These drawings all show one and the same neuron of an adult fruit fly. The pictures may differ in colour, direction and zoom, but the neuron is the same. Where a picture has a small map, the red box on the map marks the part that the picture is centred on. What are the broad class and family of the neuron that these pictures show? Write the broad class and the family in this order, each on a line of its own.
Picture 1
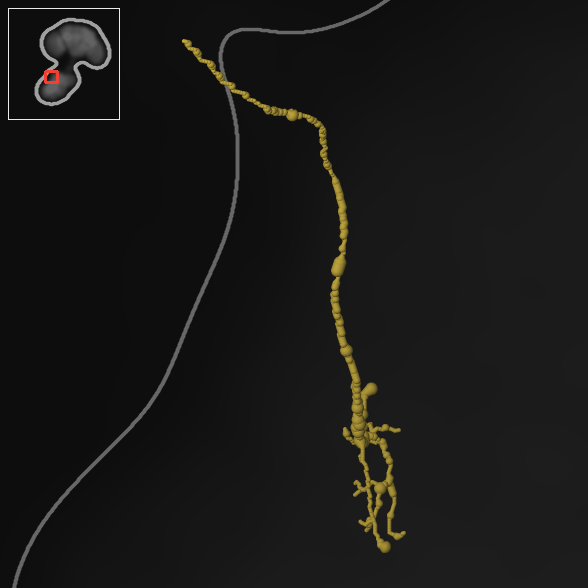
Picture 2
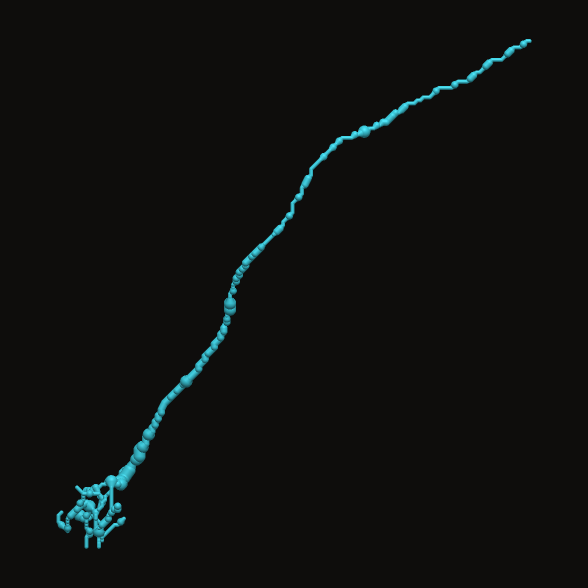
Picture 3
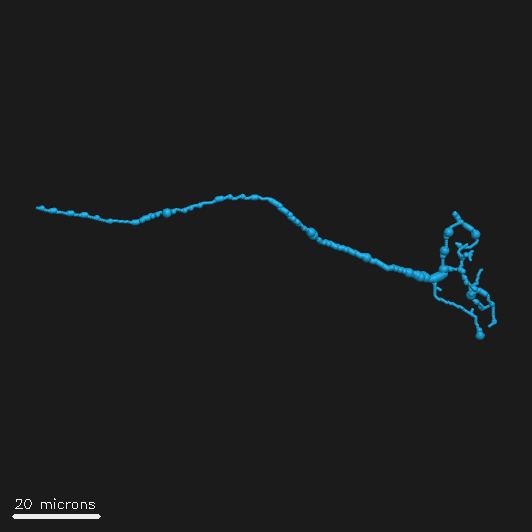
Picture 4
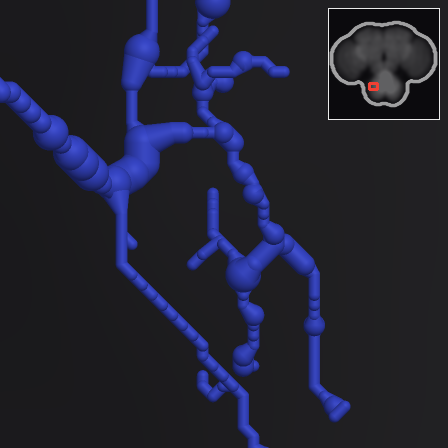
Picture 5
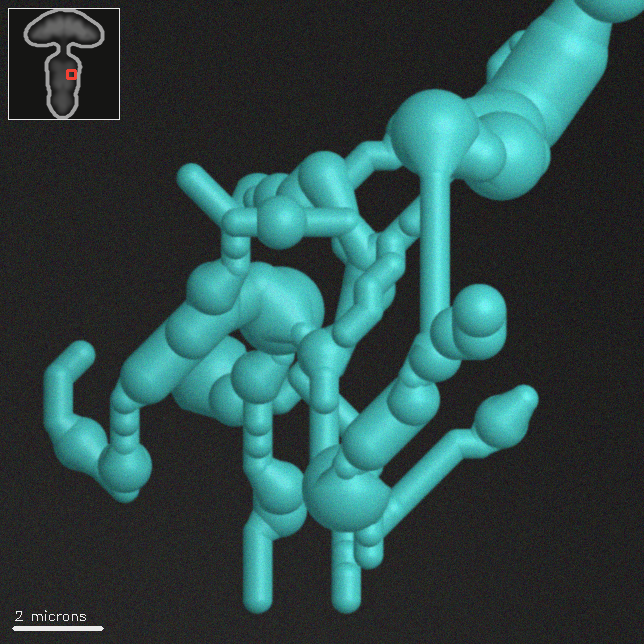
sensory neuron entering the nerve cord
class mechanosensory tactile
